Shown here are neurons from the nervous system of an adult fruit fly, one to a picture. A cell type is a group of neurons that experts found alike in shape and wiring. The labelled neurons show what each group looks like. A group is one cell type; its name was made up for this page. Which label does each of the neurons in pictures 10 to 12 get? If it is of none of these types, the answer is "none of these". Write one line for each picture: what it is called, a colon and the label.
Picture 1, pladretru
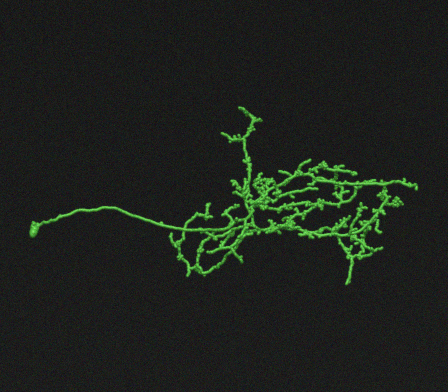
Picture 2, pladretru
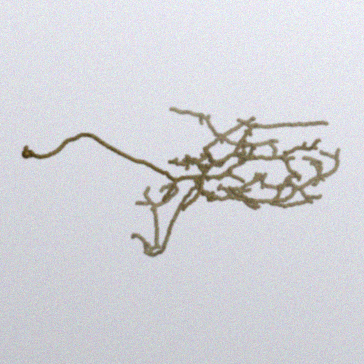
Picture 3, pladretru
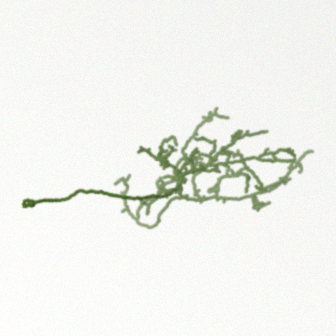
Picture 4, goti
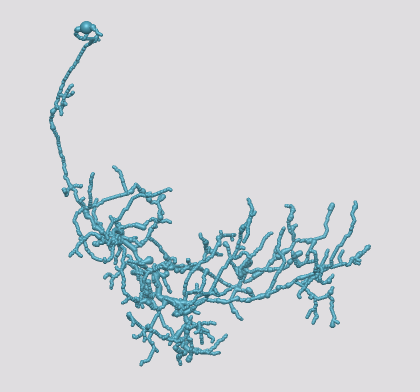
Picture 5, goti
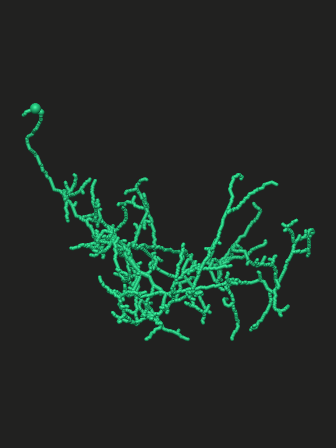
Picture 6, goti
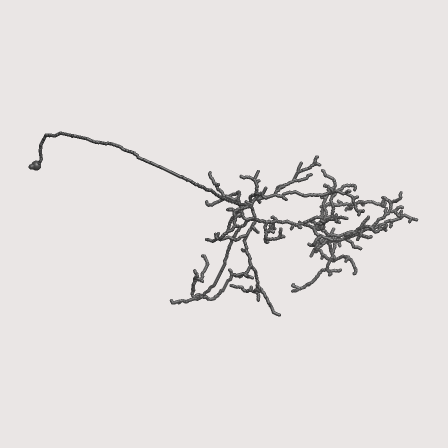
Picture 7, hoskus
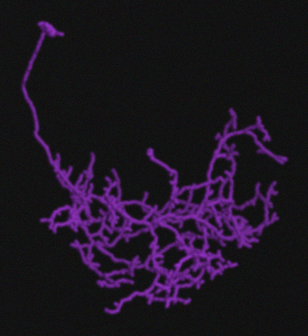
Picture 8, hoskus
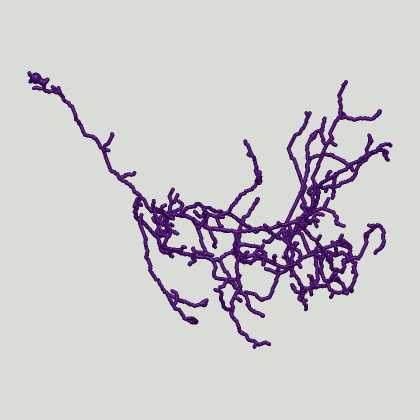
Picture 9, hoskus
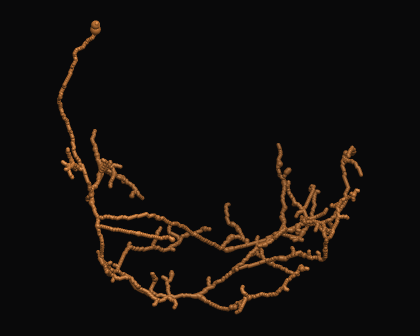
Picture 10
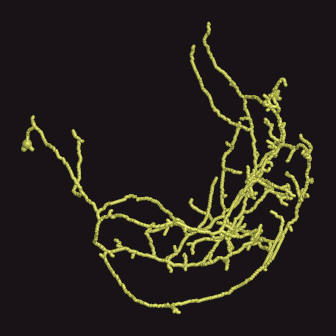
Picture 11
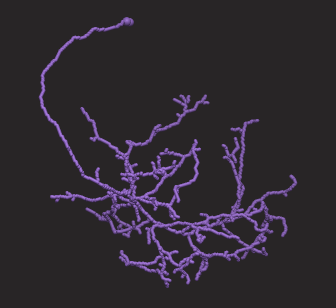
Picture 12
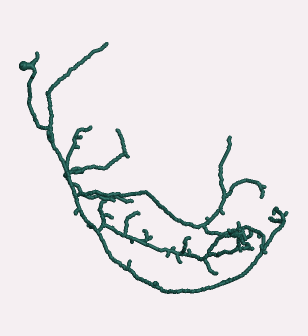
10: hoskus
11: none of these
12: hoskus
